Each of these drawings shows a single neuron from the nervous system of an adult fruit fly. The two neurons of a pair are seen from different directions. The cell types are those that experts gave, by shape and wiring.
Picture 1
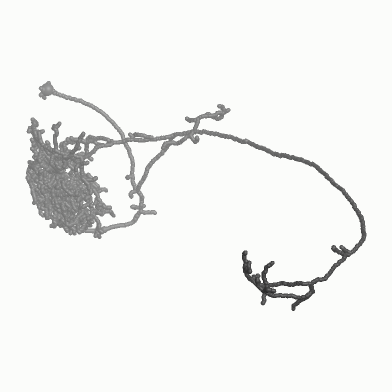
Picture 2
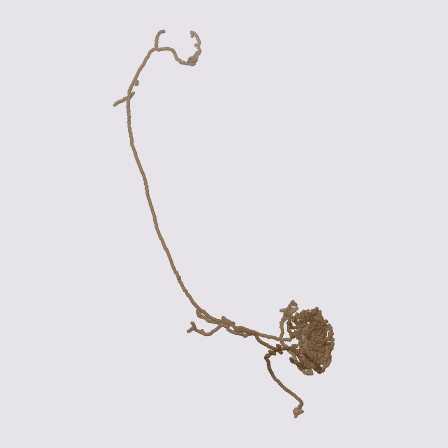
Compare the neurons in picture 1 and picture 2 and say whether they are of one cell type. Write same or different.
same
